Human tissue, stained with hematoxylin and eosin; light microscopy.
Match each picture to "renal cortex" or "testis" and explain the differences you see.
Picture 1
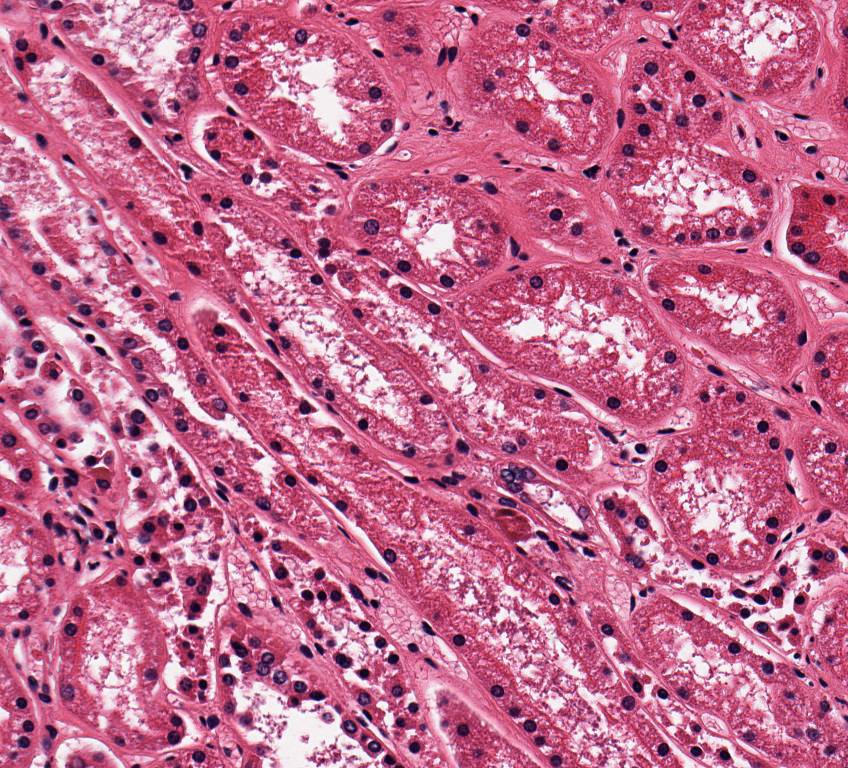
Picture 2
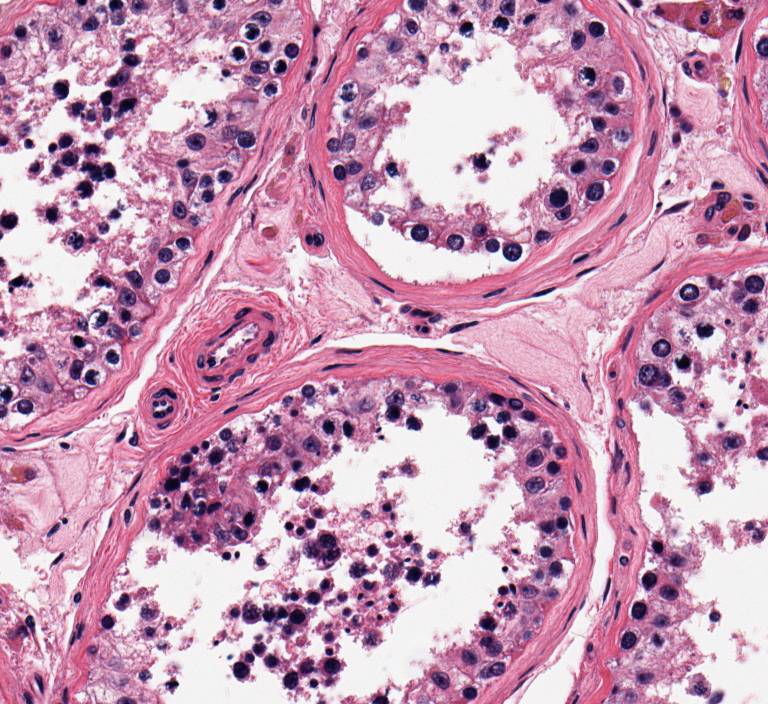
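Picture 1 shows renal cortex; picture 2 shows testis. In the renal cortex, tubules in the right part of the field are cut across as round to oval profiles lined by a single layer of cells with abundant granular eosinophilic cytoplasm and small, round, darkly stained nuclei. The testis tubules are large, rounded and fill the field, and their lining is stratified, with several layers of rounded cells with round nuclei. The renal tubule lumina hold pale, wispy, vacuolated material, whereas the lumens of the left, bottom and right testis tubules hold many loose detached cells with small, dense, dark round nuclei. Between the testis tubules run narrow strips of pale pink, sparsely cellular interstitium.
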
